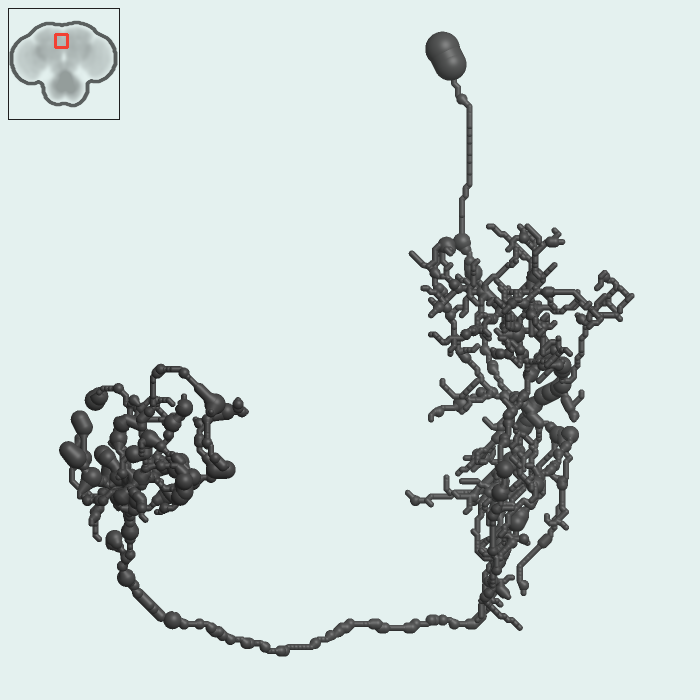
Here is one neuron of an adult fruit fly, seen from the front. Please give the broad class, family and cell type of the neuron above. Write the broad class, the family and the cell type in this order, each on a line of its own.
central-brain intrinsic neuron
class CX
hDeltaC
